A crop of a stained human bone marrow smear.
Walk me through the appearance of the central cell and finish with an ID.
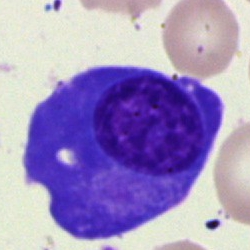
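Outline irregular: blunt bulges, notch at lower left edge. Cytoplasm abundant, deep blue. One small clear vacuole in left part of cytoplasm. No coarse dark granules. Plasma cell.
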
